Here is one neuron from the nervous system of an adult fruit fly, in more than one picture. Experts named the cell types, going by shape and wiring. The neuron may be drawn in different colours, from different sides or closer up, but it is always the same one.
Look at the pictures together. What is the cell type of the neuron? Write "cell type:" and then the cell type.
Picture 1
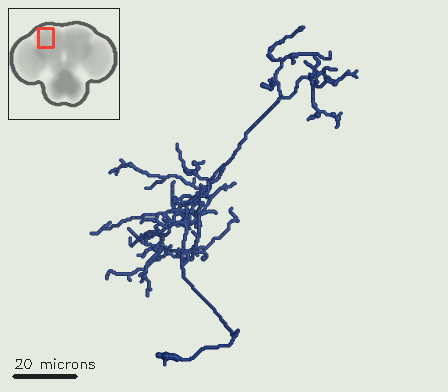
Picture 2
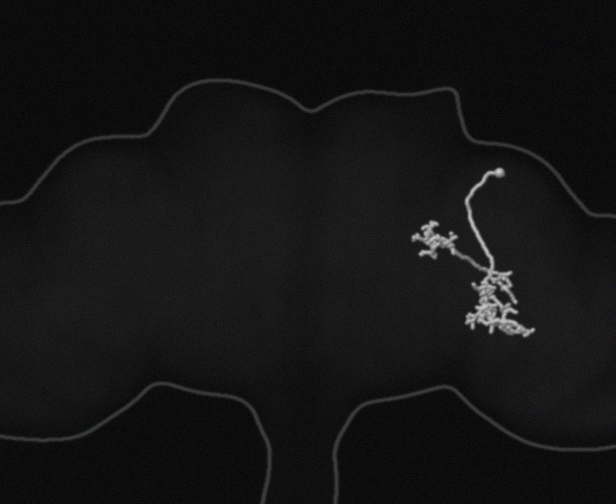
cell type: LHAV7a6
